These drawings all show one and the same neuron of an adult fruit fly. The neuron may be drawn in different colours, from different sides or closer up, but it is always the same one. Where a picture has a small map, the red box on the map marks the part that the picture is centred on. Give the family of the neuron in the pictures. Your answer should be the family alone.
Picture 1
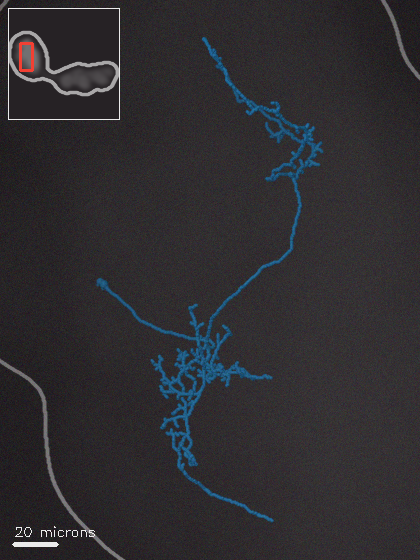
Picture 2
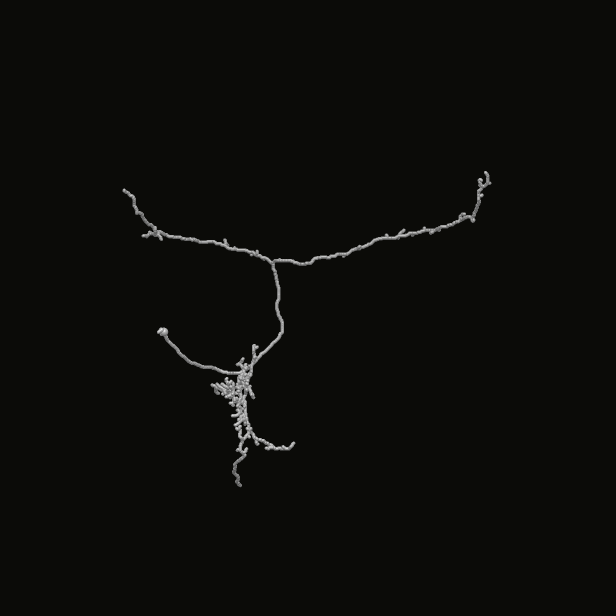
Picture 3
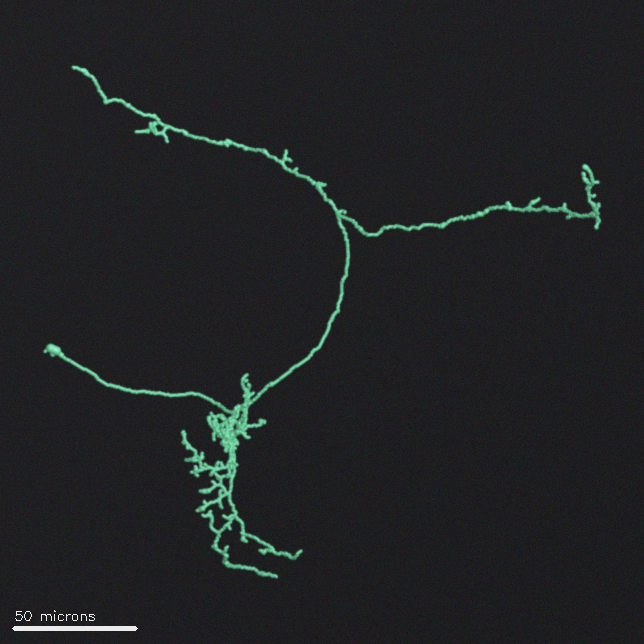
hemilineage VESa2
